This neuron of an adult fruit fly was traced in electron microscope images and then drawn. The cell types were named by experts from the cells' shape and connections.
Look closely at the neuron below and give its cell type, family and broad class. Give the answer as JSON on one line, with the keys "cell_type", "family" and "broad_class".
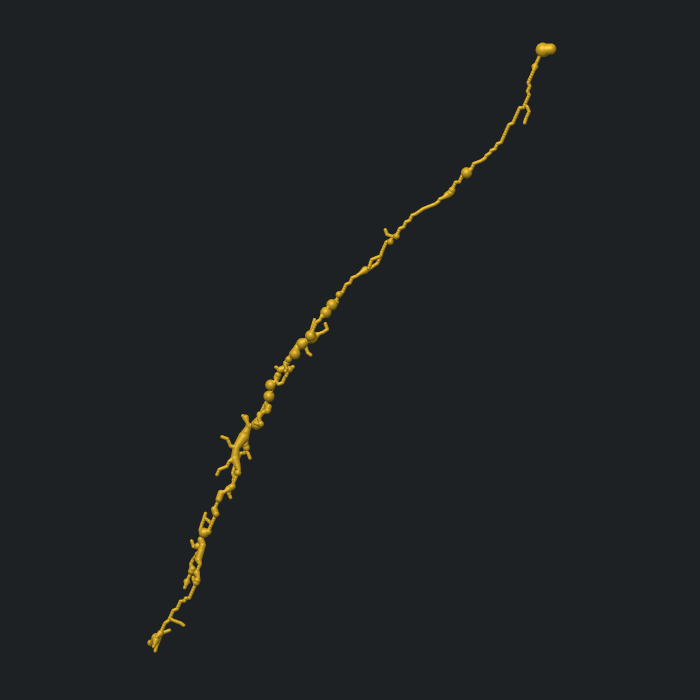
{"cell_type": "Dm3c", "family": "Dm", "broad_class": "optic-lobe intrinsic neuron"}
